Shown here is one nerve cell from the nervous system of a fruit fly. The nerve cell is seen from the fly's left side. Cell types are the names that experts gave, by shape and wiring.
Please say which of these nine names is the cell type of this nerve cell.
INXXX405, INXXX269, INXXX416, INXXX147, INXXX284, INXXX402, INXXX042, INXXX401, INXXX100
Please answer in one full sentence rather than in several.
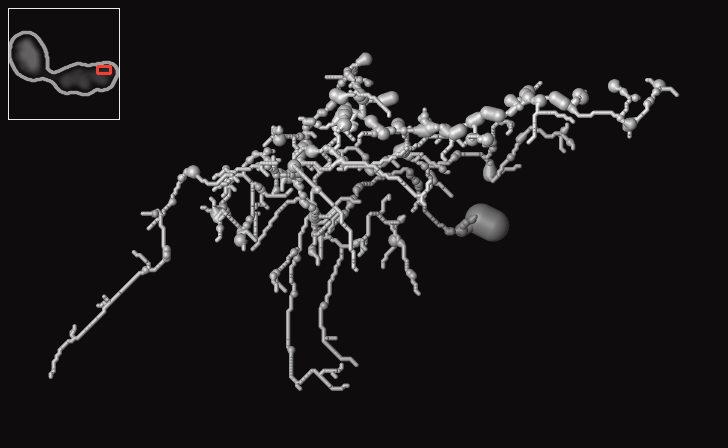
The cell type held by this nerve cell is INXXX402.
